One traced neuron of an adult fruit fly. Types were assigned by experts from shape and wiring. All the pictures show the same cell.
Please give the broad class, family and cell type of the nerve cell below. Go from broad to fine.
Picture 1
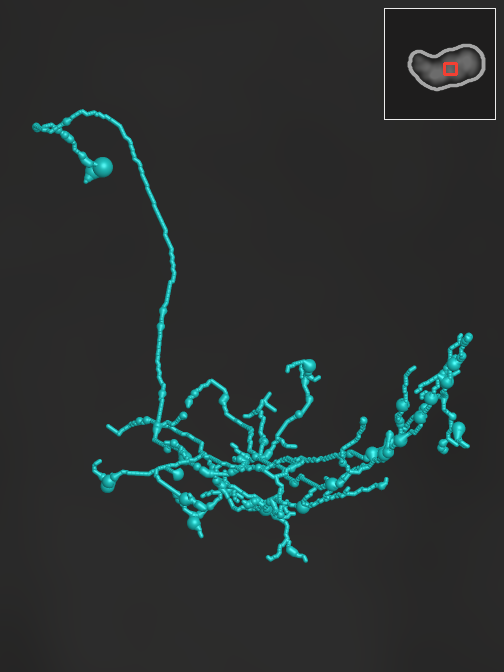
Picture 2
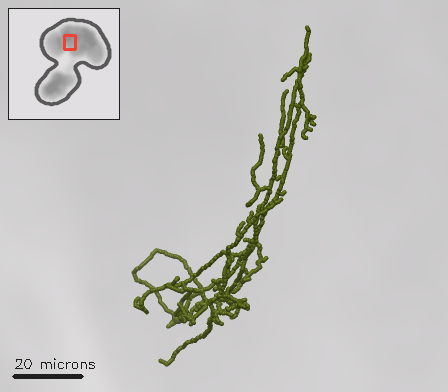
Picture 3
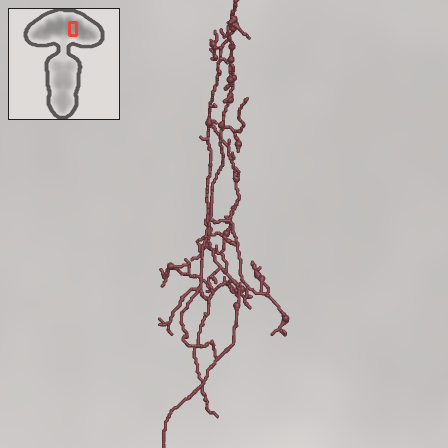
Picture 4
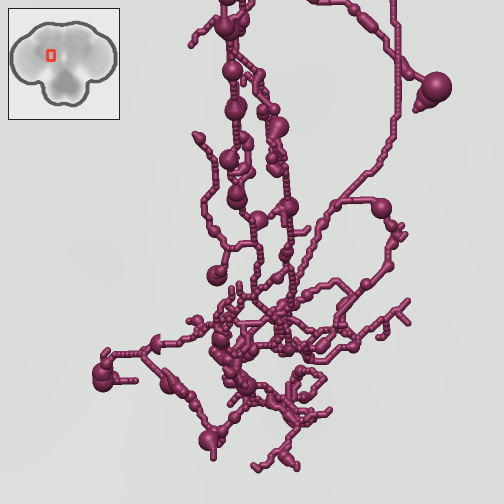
central-brain intrinsic neuron; hemilineage DM5_ventral; CB1339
